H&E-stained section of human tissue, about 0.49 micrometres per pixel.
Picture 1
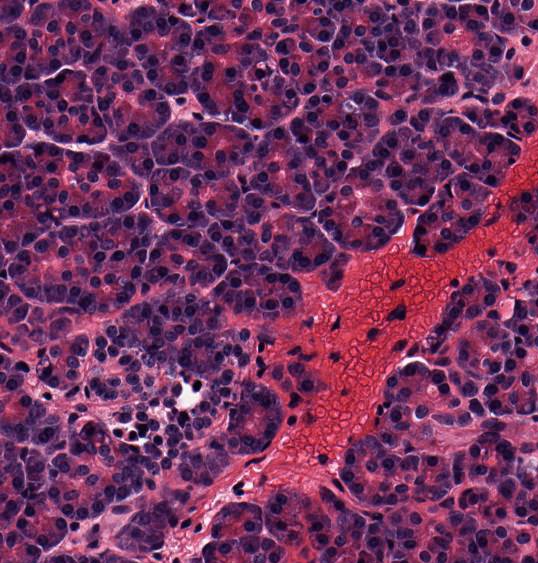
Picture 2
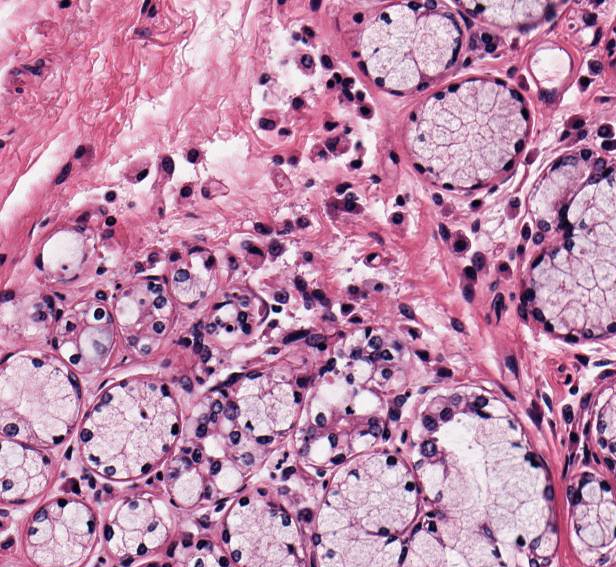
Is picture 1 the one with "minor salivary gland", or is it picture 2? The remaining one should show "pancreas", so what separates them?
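Take them one at a time: picture 1 is the pancreas, picture 2 a minor salivary gland. The pancreas is mostly small rounded clusters of epithelial cells, the acini, packed closely together, with round, dark, fairly uniform nuclei and cytoplasm staining deep pink-red toward the centre of each acinus. In the minor salivary gland, rounded acini fill the lower half and right side, with stroma dominating the upper left; the loose central stroma holds many scattered small dark nuclei. Its acinar cells have pale, finely foamy cytoplasm typical of mucous cells, with small, dark nuclei flattened against the outer edge of each acinus.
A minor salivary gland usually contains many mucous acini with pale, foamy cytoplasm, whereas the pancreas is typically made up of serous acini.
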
